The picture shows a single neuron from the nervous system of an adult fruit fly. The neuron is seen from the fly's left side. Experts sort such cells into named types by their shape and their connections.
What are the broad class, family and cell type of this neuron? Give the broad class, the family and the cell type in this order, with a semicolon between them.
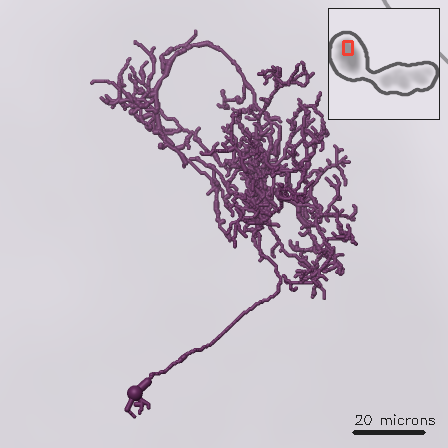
central-brain intrinsic neuron; LHAV; LHAV2k8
